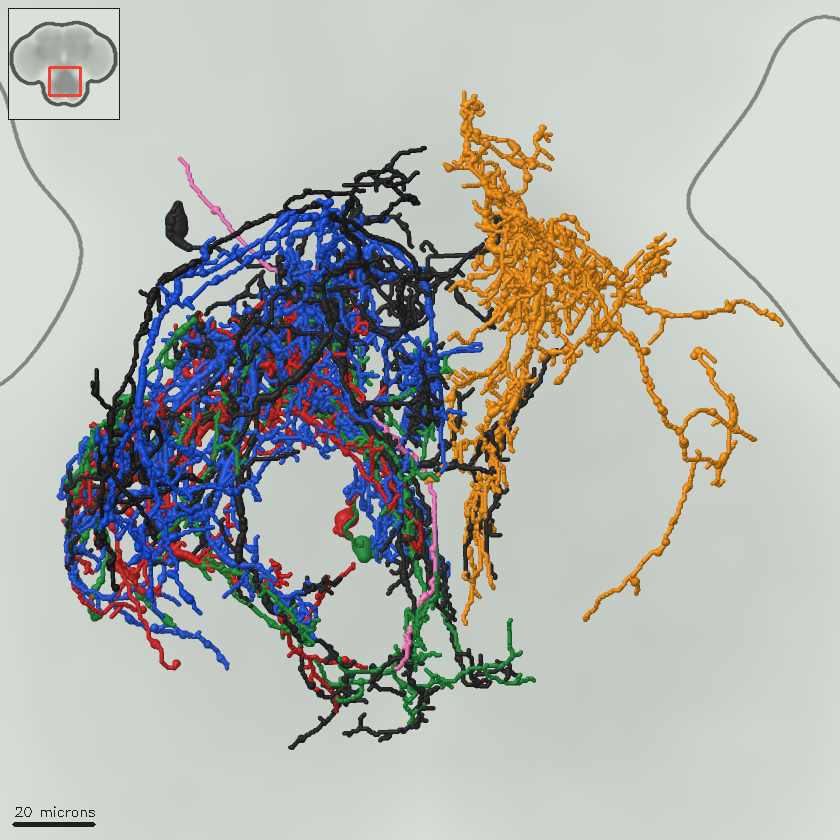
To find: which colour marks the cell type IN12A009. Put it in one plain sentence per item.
The colour is black.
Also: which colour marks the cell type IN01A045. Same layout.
The colour is orange.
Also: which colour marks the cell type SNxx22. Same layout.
The colour is pink.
